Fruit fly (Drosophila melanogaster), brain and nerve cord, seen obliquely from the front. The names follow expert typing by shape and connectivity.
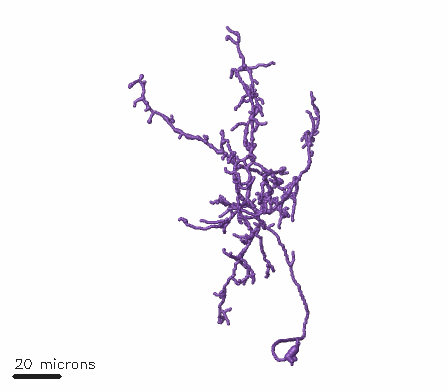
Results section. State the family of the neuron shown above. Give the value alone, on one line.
hemilineage 16B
